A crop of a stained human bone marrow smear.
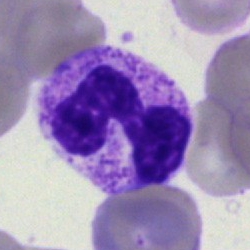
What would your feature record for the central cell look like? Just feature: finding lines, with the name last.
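Chromatin: notice it is dark purple and coarsely clumped
Nucleoli: look closely, none are visible
Cytoplasm: plentiful and pale pinkish-lilac
Vacuoles: none seen in the cytoplasm
Name: band neutrophil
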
